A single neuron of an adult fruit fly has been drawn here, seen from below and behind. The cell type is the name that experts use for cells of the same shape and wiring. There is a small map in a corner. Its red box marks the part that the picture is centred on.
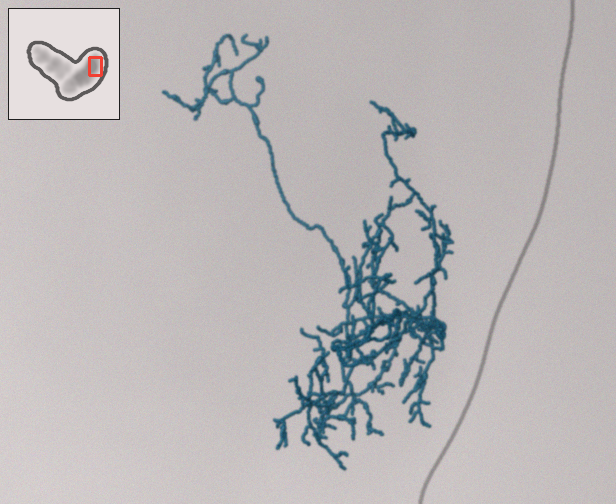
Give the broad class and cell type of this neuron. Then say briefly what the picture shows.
It is a central-brain intrinsic neuron. It is of cell type AVLP345_a. The drawing shows no cell body. Dozens of branch ends can be seen.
